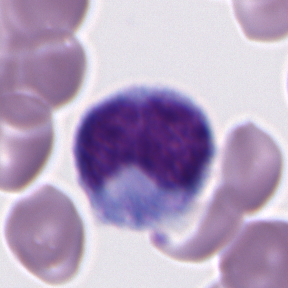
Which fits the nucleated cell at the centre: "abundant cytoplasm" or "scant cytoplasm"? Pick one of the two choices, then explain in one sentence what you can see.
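Scant cytoplasm. The cytoplasm is scant and lies mainly at the lower side of the cell.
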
